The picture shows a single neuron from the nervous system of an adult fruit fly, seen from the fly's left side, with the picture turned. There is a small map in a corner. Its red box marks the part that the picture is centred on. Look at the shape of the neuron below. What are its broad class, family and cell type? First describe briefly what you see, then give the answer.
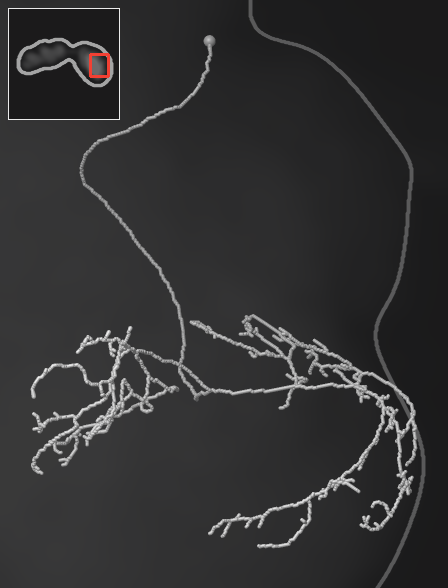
The cell body can be seen at the top of the picture. Dozens of branch ends can be seen. Its broad class is central-brain intrinsic neuron. Its family is hemilineage LALv1_dorsal. Its cell type is FB4E_a.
